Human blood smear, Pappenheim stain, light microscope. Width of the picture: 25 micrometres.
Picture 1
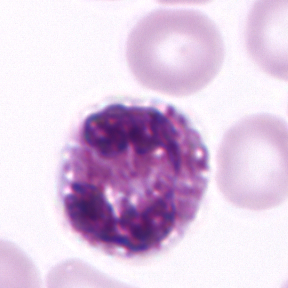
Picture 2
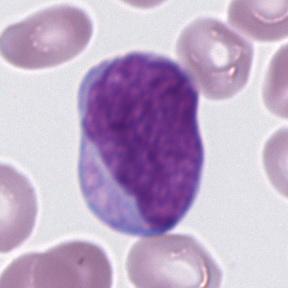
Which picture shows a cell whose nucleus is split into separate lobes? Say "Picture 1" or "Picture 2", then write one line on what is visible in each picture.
Picture 1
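What picture 1 shows: The nucleus is divided into dark masses lying at the top and at the lower left of the cell.
What picture 2 shows: The nucleus is oval and unlobed.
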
